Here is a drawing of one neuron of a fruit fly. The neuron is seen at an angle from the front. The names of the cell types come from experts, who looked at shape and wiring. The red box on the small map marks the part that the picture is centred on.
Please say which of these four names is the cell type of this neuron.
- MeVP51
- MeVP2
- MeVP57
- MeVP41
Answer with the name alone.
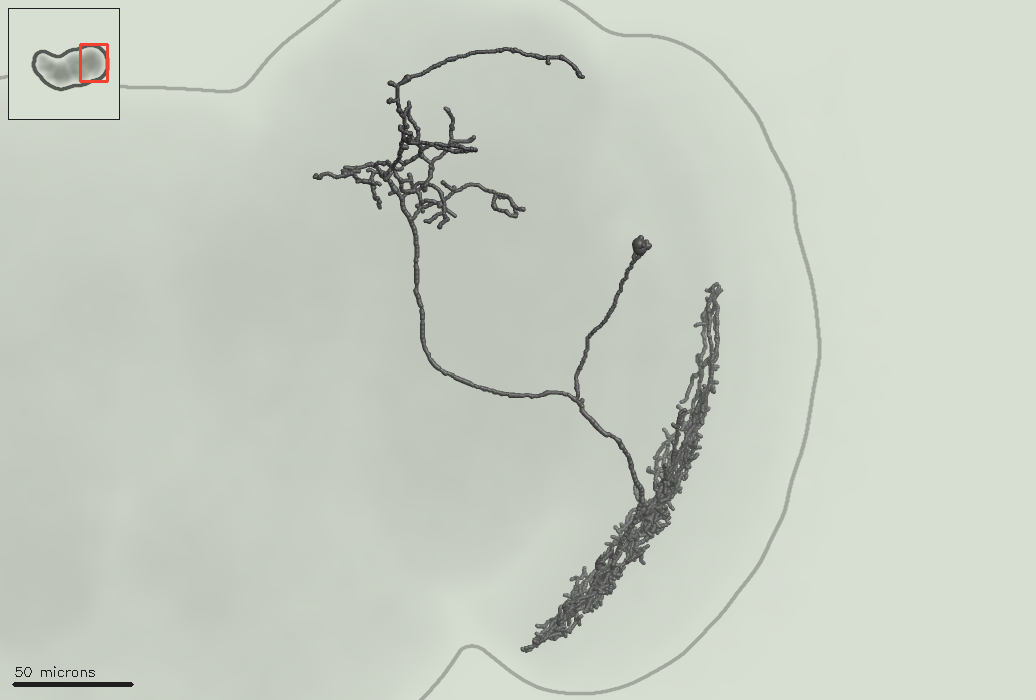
MeVP41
